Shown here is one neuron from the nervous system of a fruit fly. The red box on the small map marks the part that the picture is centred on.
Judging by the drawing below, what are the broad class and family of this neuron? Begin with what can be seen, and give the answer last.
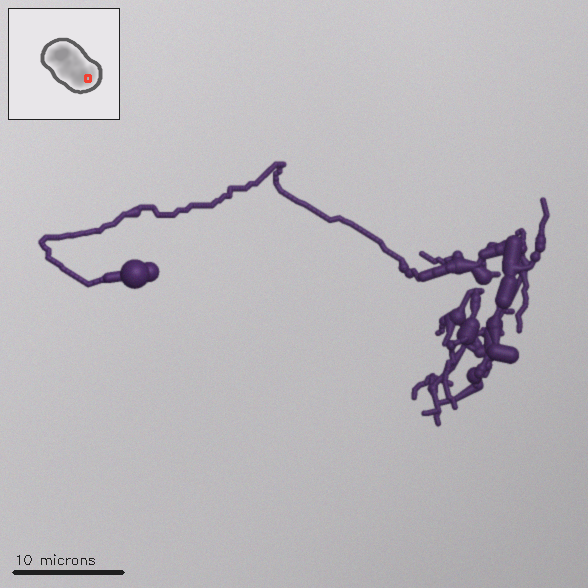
Its cell body lies on the left of the picture. From left to right in the picture it spans about 45 microns. Its broad class is optic-lobe intrinsic neuron. Its family is T.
